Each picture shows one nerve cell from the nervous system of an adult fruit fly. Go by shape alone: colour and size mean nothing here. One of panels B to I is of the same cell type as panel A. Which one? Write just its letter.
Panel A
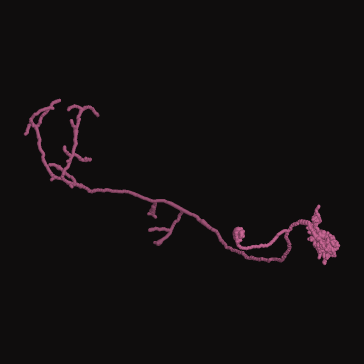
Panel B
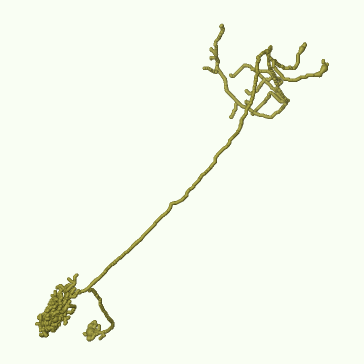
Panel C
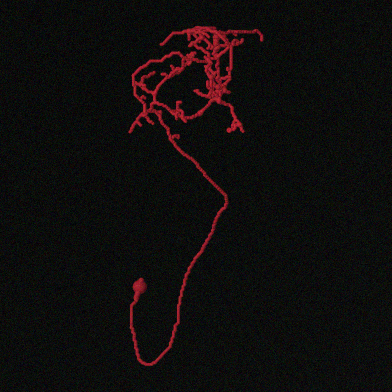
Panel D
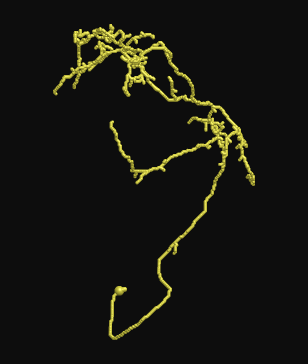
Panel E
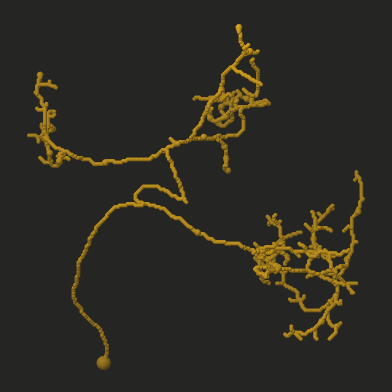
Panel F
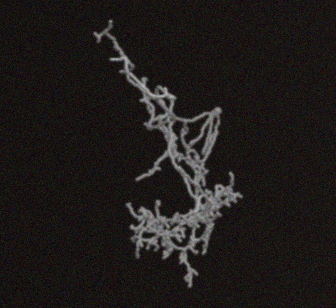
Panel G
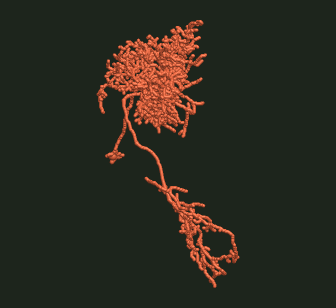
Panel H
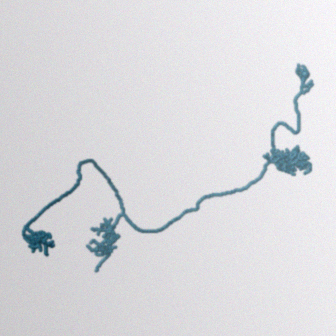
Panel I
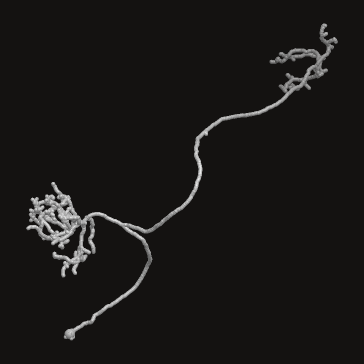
B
